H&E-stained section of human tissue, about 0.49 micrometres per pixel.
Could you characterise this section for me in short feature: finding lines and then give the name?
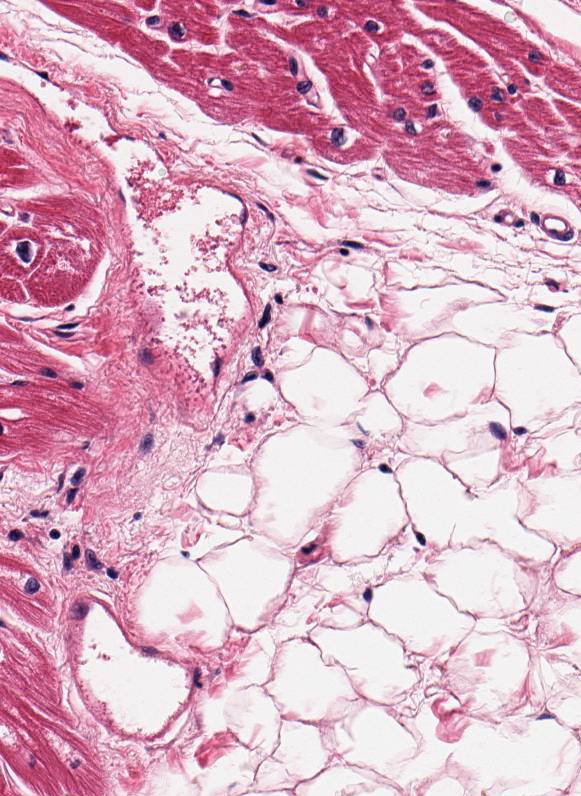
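Layout: muscle along the top edge and left side, adipose tissue filling the lower right.
Muscle fibres: deeply eosinophilic, and I note single oval nuclei sitting centrally.
Adipocytes: large empty polygonal spaces, thin pink membranes between, occasional flattened nuclei at rims.
Interface: between upper muscle and fat, a band of loose pale connective tissue, spindle-shaped nuclei scattered through it.
Name: so this is atrial appendage of the heart.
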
